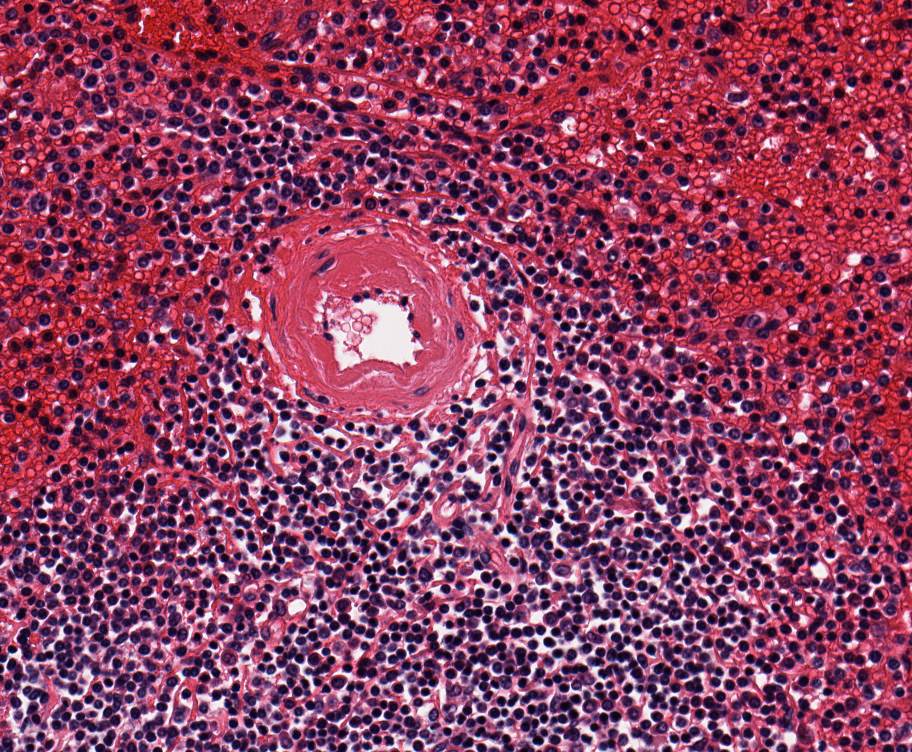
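Spleen, haematoxylin and eosin. Single thick-walled small artery, upper left-centre, within dense lymphocyte sheath. Wall thick, homogeneous, bright pink; few flattened nuclei. Lumen small, irregular, mostly empty; few red blood cells. Lymphocytes: small round dark-purple nuclei, very little visible cytoplasm.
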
